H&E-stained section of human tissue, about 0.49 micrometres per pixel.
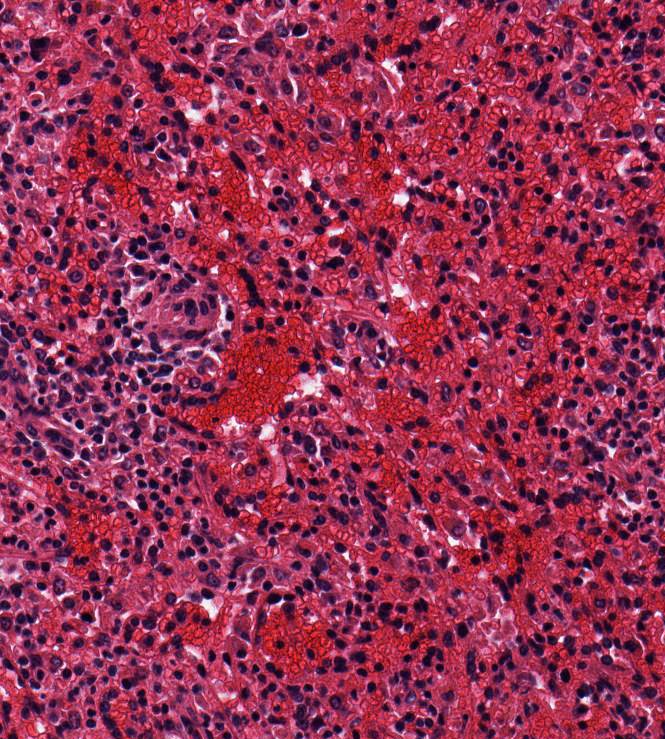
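Spleen. Red blood cells fill most of the field, mixed diffusely with nucleated cells, and I see no organised glands or tubules. Small round dark purple nuclei lie scattered between the red cell pools. Well left of centre, slender cells with elongated nuclei edge channels among the red cells. Thin pink fibrillary strands lie between cells and red cell pools.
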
